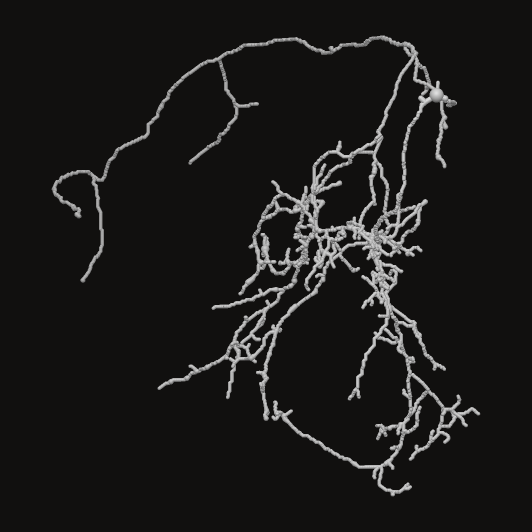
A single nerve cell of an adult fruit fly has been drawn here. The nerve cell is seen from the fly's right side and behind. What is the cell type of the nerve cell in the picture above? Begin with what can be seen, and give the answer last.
The cell body can be seen at the upper right of the picture. Dozens of branch ends can be seen. It is a central-brain intrinsic neuron. Its cell type is AVLP704m.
